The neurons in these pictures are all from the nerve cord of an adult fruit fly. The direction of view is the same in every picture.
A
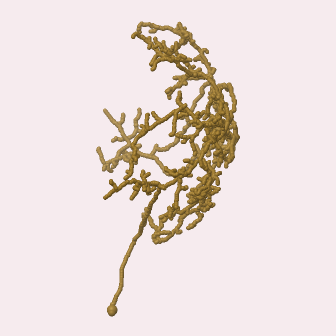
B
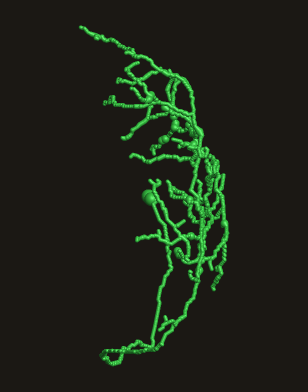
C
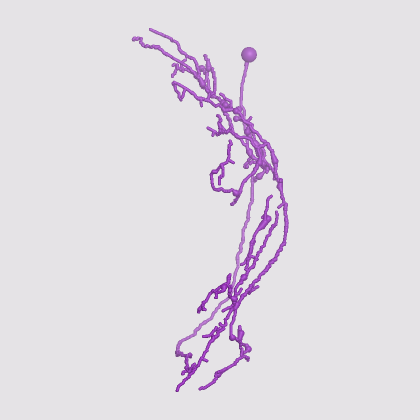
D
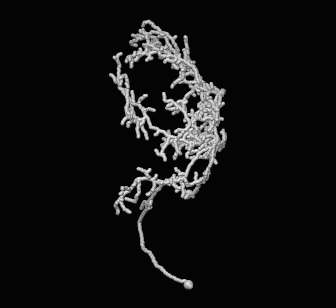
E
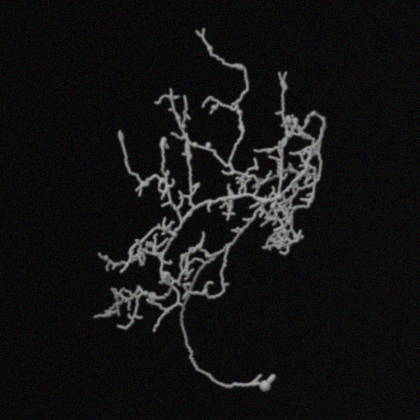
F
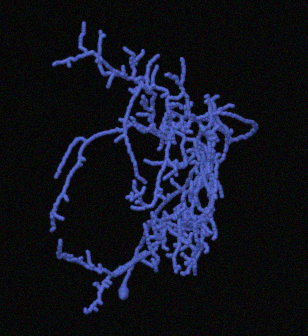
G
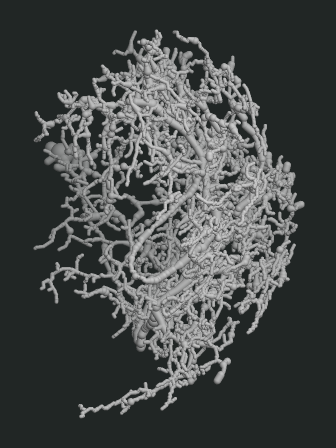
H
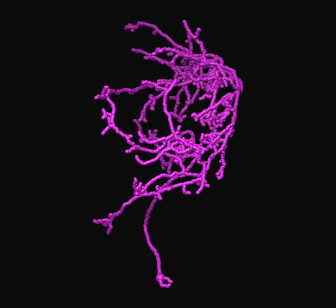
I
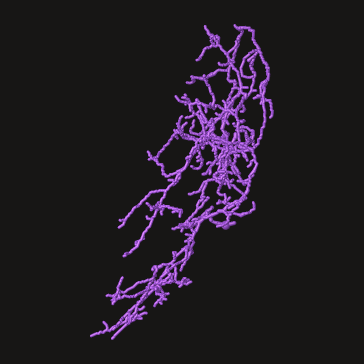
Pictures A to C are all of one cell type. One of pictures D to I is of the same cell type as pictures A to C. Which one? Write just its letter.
D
